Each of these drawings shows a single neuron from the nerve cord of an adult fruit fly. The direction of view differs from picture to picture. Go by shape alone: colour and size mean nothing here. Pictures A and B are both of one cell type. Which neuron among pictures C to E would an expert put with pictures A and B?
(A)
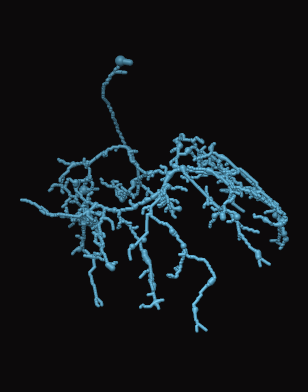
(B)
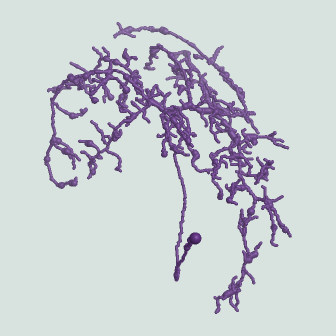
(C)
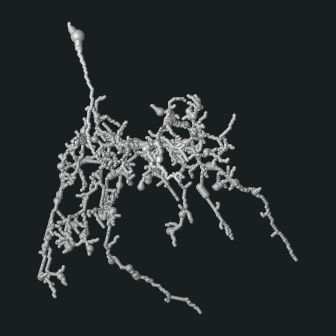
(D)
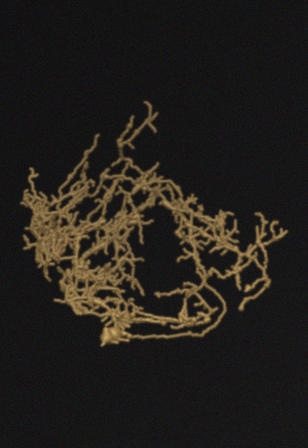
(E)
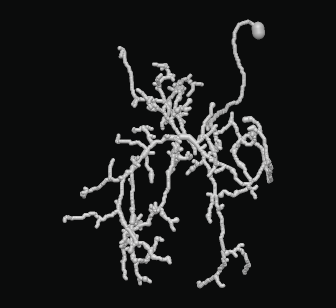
C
